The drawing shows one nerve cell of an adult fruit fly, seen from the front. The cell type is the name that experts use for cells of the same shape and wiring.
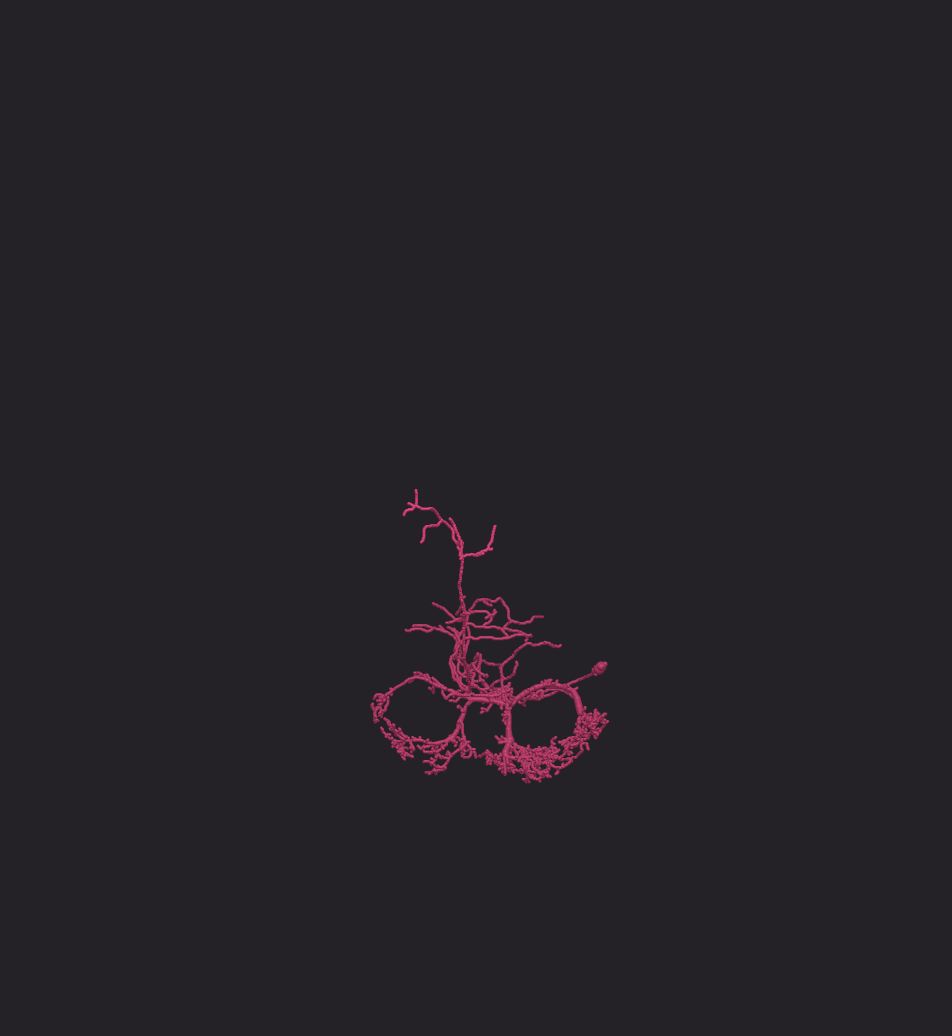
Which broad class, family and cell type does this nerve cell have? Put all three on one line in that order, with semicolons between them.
ascending neuron; hemilineage 23B; AN23B002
